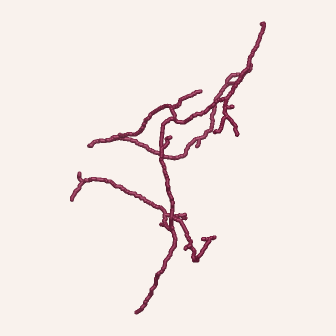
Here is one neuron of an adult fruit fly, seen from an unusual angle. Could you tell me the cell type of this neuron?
GNG643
